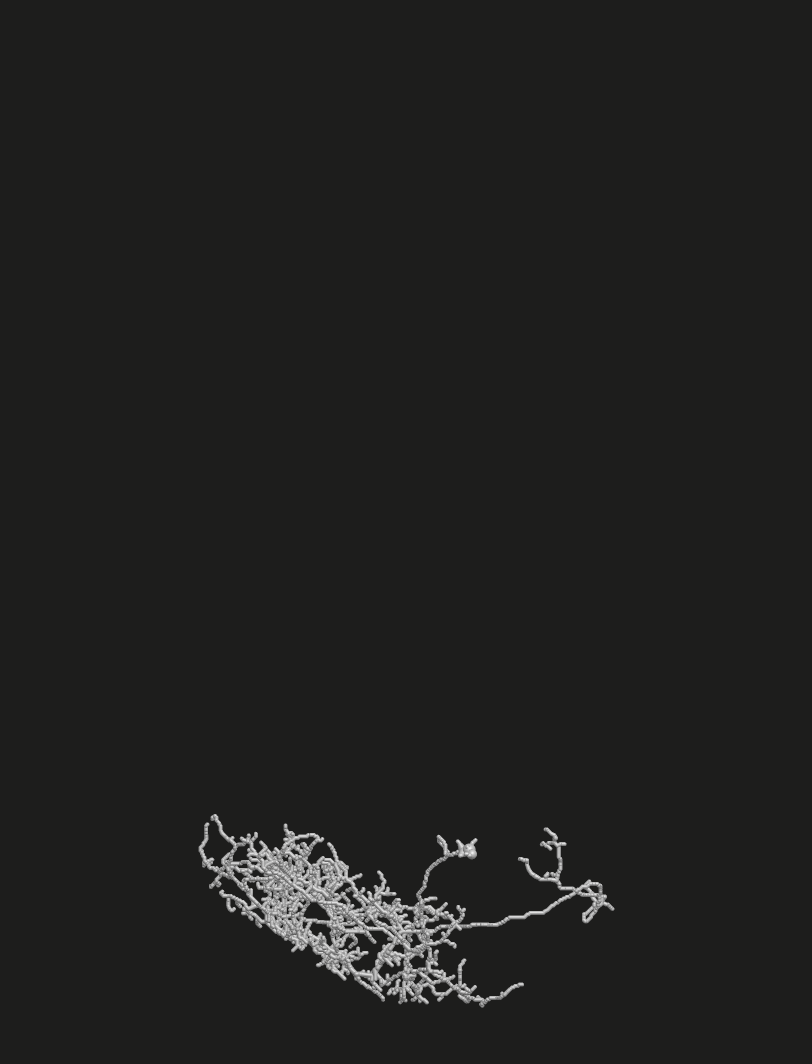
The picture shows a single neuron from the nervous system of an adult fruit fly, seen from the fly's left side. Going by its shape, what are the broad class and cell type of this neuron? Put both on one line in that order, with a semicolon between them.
central-brain intrinsic neuron; GNG136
